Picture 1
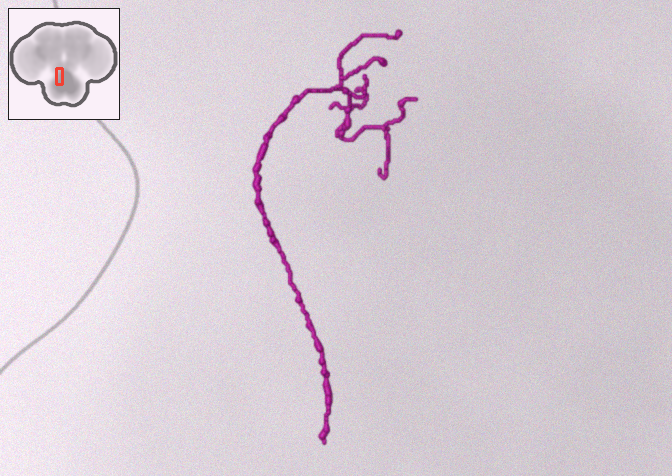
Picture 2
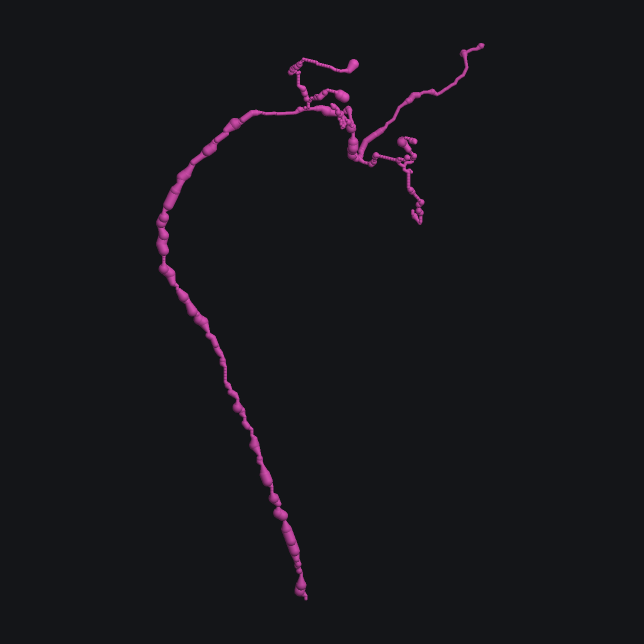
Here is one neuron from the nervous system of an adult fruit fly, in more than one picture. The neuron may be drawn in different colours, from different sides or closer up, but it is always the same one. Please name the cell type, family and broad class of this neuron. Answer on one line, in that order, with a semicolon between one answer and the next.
BM_Vib; class mechanosensory; sensory neuron entering the brain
